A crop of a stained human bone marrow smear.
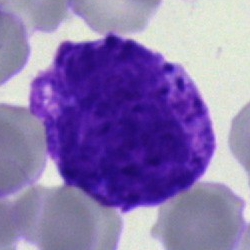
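Basophil. Whole cell: deep blue-purple, far darker than the pale red cells nearby. Granules: coarse, dark purple, scattered, clearest at the right edge; over the centre they blur the border between nucleus and cytoplasm. Left edge: a paler lilac zone with small clear spaces.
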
